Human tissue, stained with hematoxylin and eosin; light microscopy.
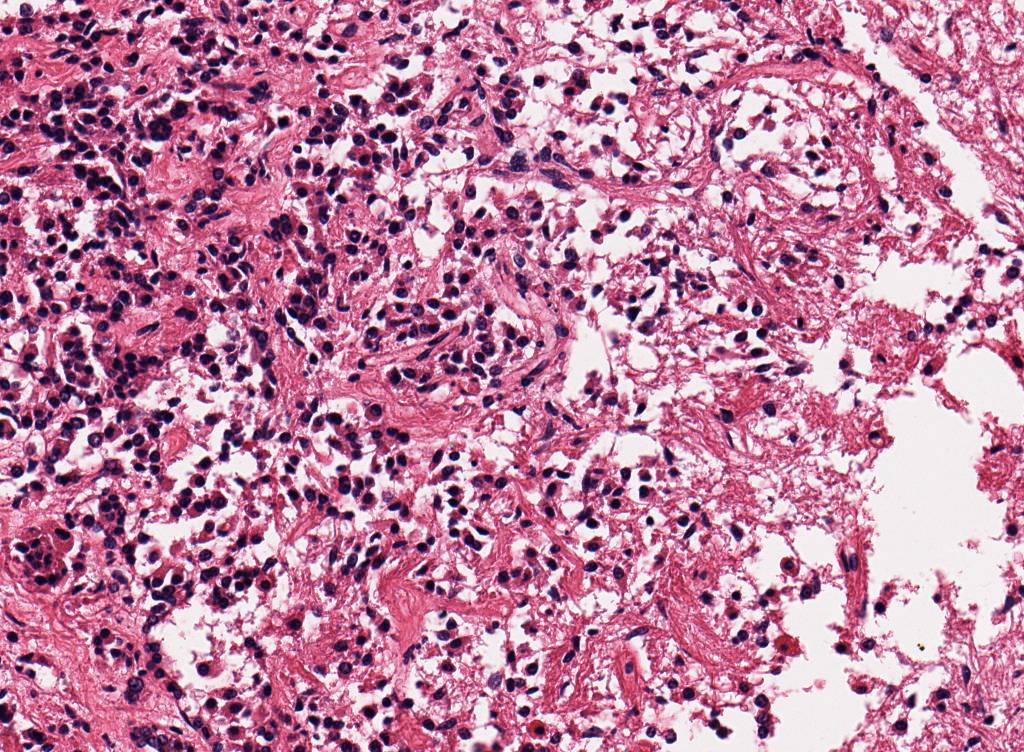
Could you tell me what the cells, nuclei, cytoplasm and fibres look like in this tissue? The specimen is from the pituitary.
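Cell density highest at left, thinning toward right. Loose, wispy pink fibrillary material between cells, running in varied directions. No epithelium or glands anywhere in field. Large irregular clear spaces along right edge.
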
